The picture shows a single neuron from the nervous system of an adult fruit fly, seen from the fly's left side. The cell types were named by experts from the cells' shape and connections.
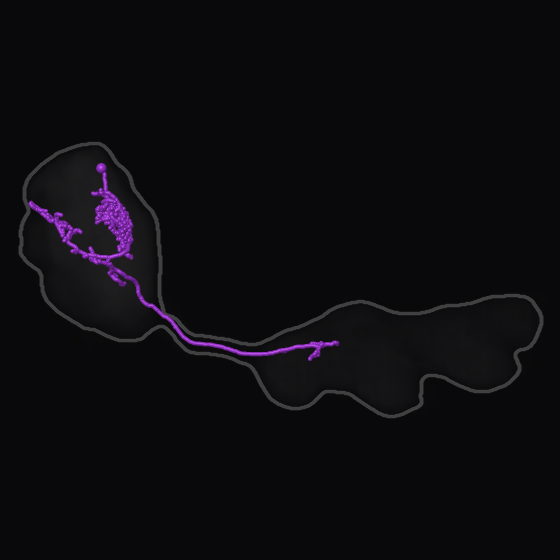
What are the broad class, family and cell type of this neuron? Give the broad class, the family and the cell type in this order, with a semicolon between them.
descending neuron; DNpe; DNpe027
